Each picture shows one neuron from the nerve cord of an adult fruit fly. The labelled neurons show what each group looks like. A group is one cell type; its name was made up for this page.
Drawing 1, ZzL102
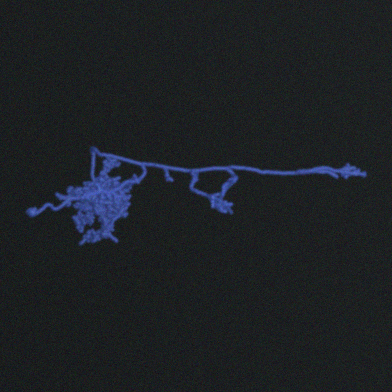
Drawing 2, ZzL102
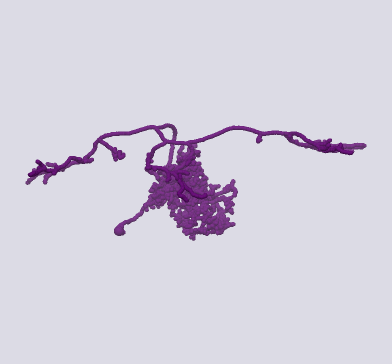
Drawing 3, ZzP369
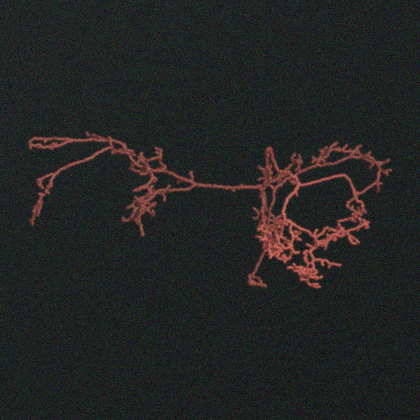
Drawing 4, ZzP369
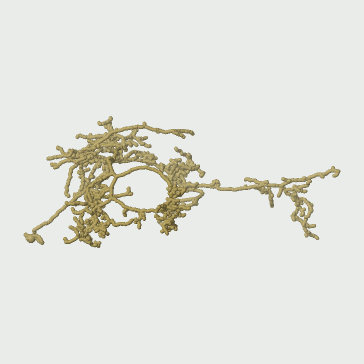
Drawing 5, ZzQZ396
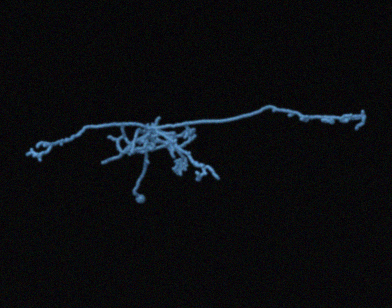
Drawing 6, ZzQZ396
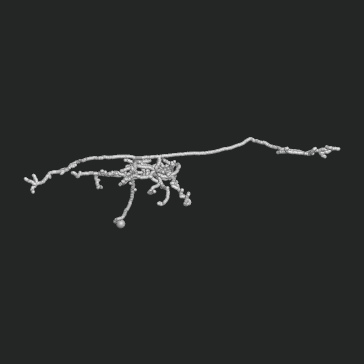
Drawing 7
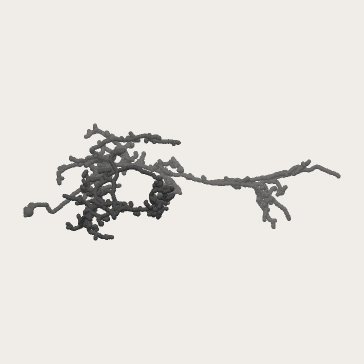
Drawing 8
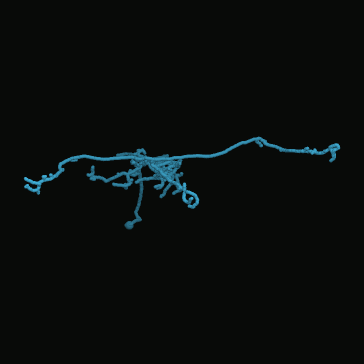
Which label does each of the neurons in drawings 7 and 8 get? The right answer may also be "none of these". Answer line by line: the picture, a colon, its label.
7: ZzP369
8: ZzQZ396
